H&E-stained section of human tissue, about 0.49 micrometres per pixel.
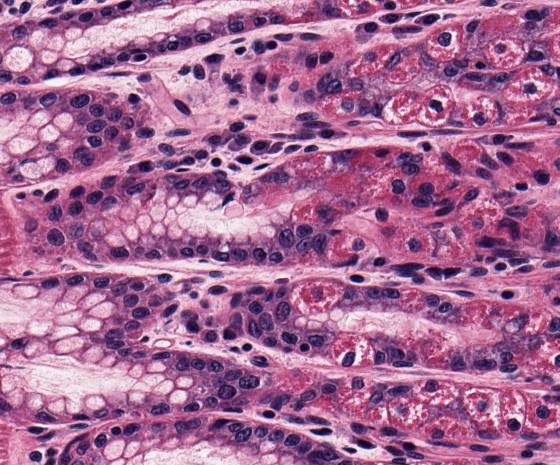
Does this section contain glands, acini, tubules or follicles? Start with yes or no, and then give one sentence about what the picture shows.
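Yes. Elongated glands run in parallel, roughly horizontally, across the whole field.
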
